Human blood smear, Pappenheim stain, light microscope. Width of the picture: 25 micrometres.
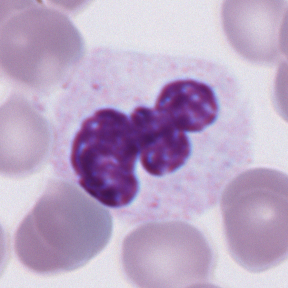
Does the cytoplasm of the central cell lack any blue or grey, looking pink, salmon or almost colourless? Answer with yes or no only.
Yes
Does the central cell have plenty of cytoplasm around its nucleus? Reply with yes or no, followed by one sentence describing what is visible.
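Yes. The cytoplasm is abundant and very pale pinkish.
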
